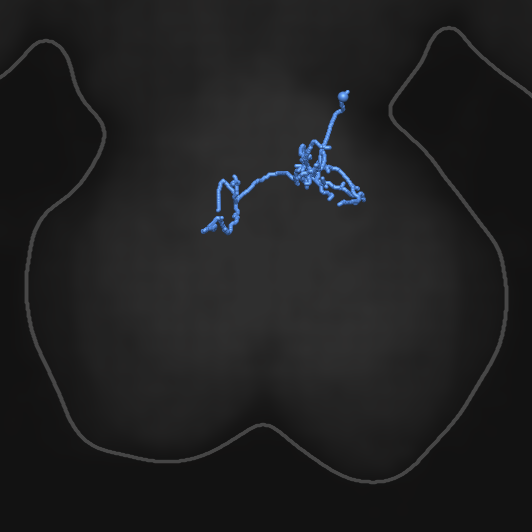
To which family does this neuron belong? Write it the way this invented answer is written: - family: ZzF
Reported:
- family: hemilineage 07B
